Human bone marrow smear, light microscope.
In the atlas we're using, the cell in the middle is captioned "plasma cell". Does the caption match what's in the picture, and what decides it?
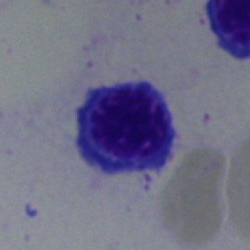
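Outline: roughly round with a slightly ragged edge, seen but not deciding between the two names. Chromatin: dense and dark purple. Nucleus position: only a narrow rim of cytoplasm surrounds it, which goes with erythroblast and against plasma cell.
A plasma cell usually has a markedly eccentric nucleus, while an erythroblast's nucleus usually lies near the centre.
Cytoplasm colour: deep blue, a feature that sides with plasma cell.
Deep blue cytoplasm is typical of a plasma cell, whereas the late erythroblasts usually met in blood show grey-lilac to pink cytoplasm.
Verdict: weighed together, the cell is an erythroblast, not a plasma cell.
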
